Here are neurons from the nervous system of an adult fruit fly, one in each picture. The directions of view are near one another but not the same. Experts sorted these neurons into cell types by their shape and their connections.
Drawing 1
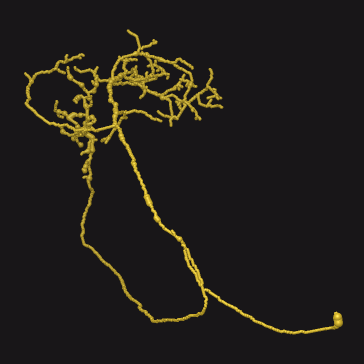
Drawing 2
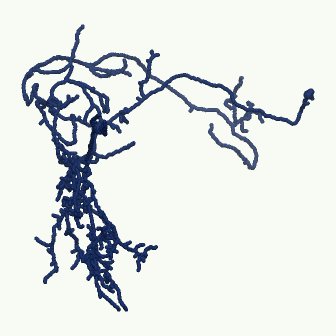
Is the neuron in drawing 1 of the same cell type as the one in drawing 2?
no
